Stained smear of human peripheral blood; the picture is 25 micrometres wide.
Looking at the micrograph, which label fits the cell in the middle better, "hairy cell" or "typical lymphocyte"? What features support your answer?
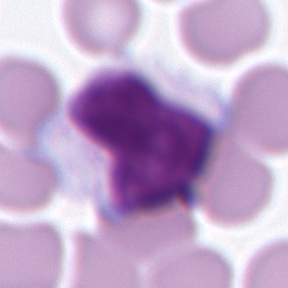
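It is a typical lymphocyte.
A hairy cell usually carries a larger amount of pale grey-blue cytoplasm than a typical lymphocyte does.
Here the cytoplasm is very pale, almost colourless with a faint bluish tinge, and shows no granules. The chromatin stains dark purple and looks dense, and no nucleoli can be seen in the nucleus.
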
